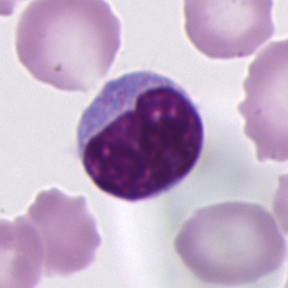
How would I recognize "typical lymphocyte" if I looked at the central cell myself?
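Chromatin dark purple and coarsely clumped, in keeping with a typical lymphocyte.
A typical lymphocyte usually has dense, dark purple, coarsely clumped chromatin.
Nucleus notched at its upper edge.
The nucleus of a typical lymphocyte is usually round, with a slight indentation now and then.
The notch departs from the usual round outline but fits the occasional indentation. Nucleus fills most of the cell and sits toward the lower right; pale blue cytoplasm forms a crescent on the upper-left side.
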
